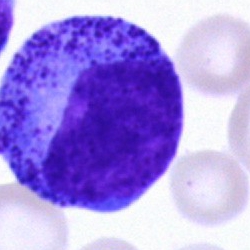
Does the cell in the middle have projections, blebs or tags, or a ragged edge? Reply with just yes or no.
No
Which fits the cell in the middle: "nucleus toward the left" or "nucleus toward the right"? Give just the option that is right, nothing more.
Nucleus toward the right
